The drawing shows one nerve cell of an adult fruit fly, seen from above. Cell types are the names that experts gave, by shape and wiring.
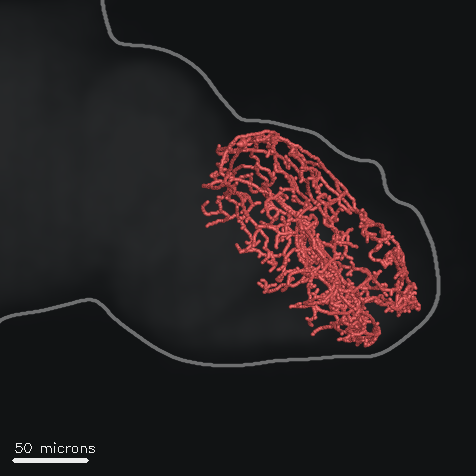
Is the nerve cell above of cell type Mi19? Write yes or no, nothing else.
yes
